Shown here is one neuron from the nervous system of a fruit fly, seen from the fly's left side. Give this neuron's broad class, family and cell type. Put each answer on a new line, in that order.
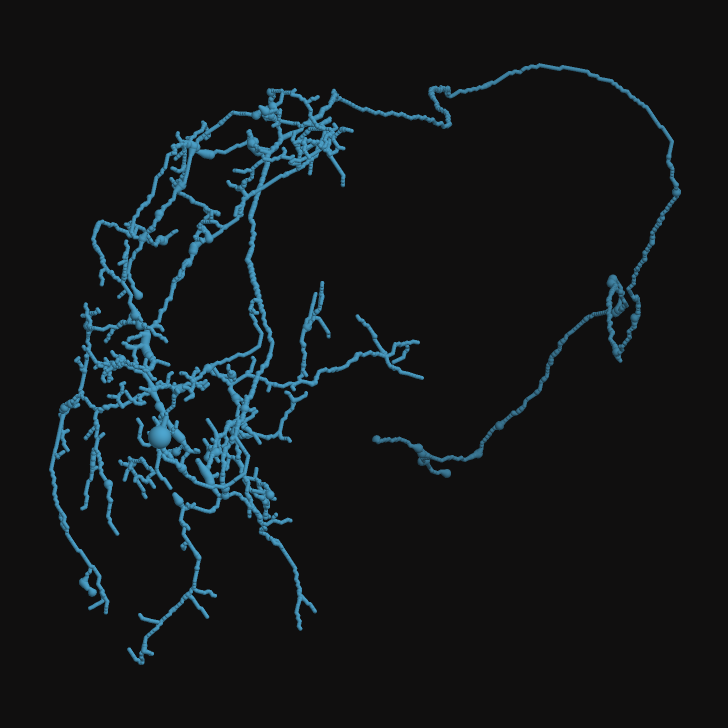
central-brain intrinsic neuron
hemilineage VLPl&p2_lateral
AVLP115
